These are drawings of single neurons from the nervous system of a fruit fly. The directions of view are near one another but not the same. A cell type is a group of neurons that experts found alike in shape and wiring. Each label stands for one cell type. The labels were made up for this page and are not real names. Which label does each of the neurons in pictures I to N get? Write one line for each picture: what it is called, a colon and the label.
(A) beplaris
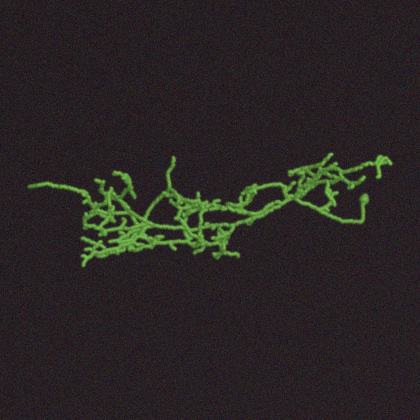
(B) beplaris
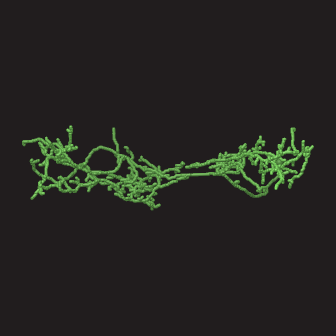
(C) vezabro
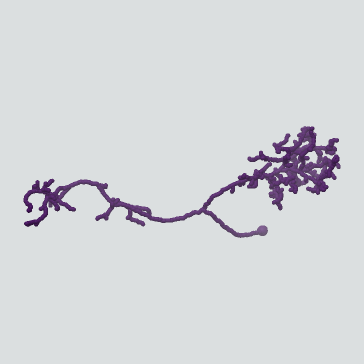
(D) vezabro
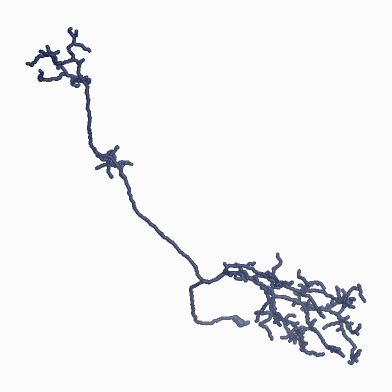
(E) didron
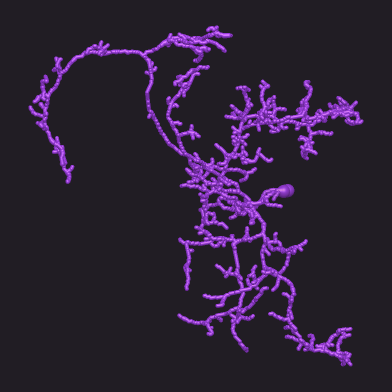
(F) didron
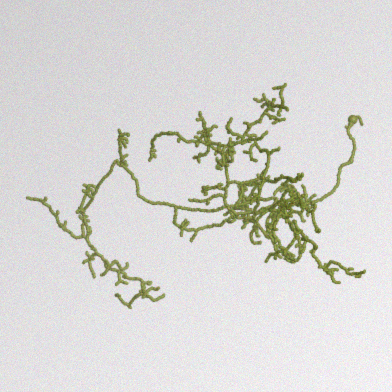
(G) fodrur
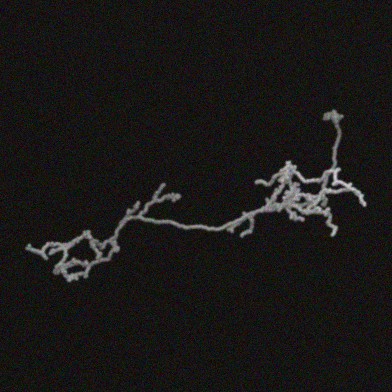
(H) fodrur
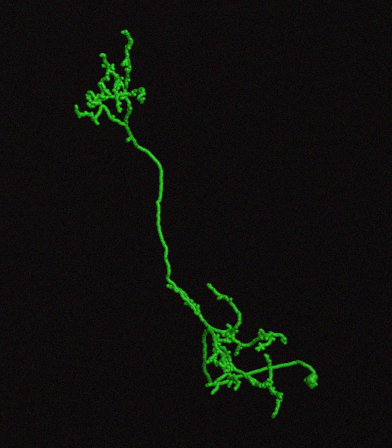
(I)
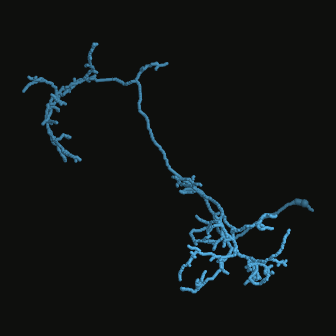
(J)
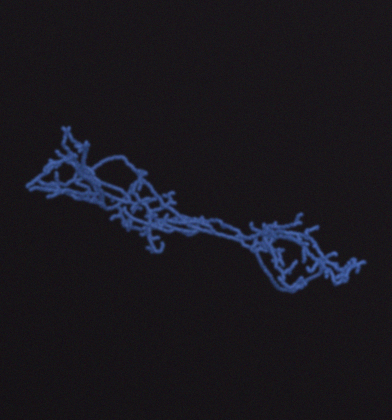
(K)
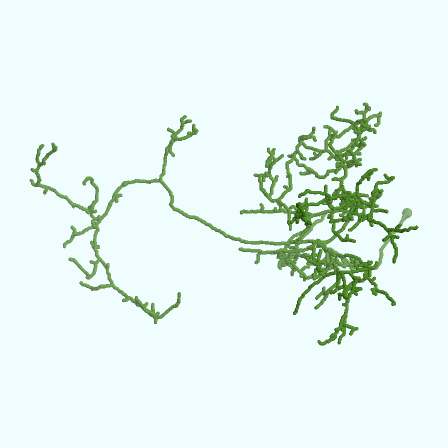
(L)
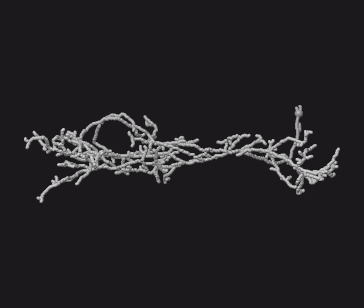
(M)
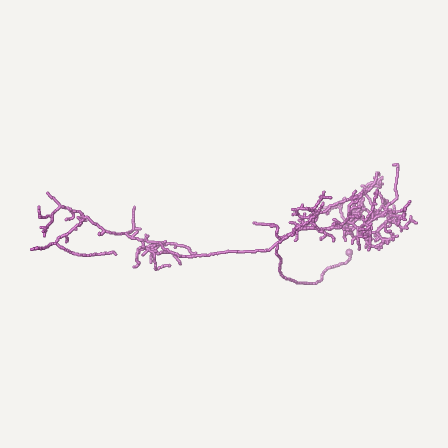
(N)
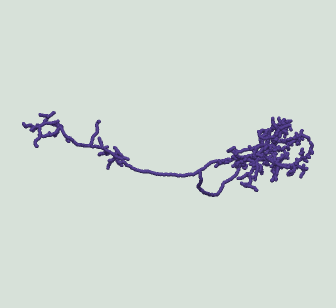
I: didron
J: beplaris
K: didron
L: beplaris
M: vezabro
N: vezabro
